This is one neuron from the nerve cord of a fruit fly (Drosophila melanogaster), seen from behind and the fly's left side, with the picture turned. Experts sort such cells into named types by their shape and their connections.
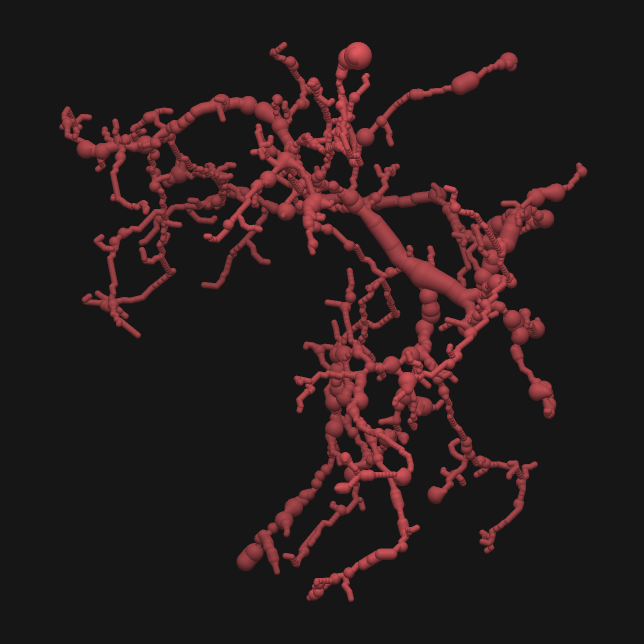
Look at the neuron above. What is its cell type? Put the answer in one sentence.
The cell type is IN20A.22A038.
